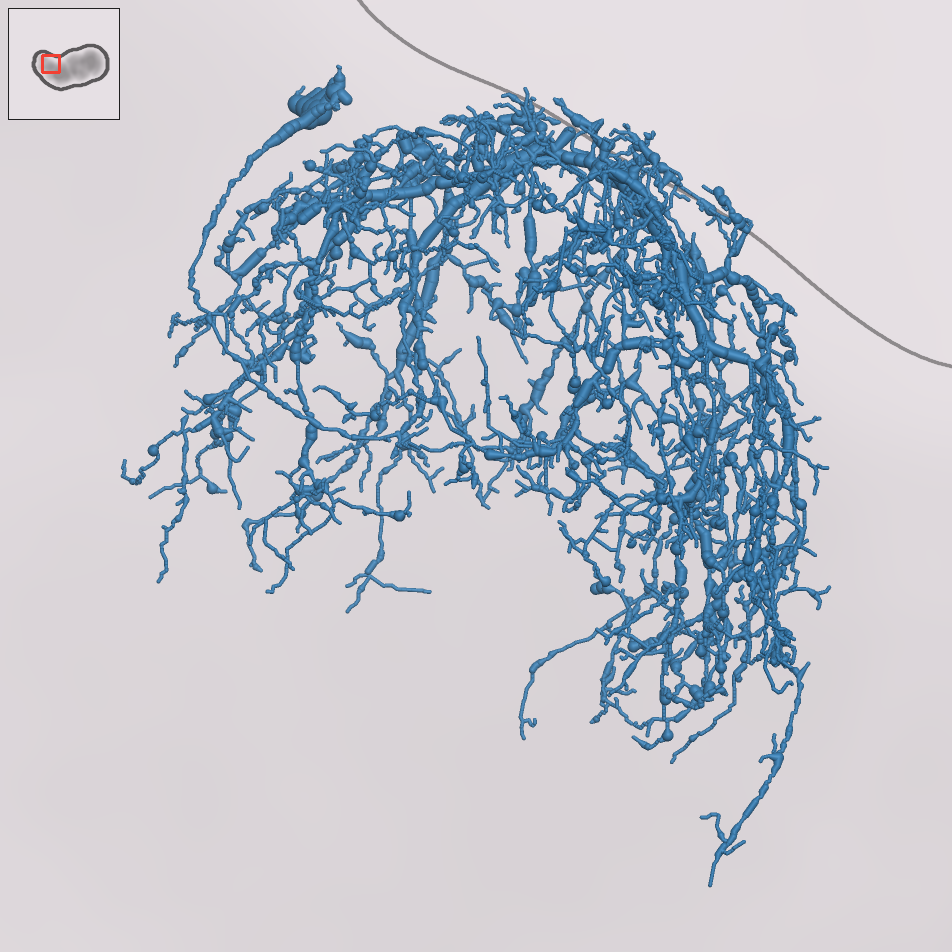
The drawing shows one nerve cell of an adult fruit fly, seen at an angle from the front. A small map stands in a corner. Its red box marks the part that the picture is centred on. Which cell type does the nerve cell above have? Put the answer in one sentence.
The cell type is IN21A012.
